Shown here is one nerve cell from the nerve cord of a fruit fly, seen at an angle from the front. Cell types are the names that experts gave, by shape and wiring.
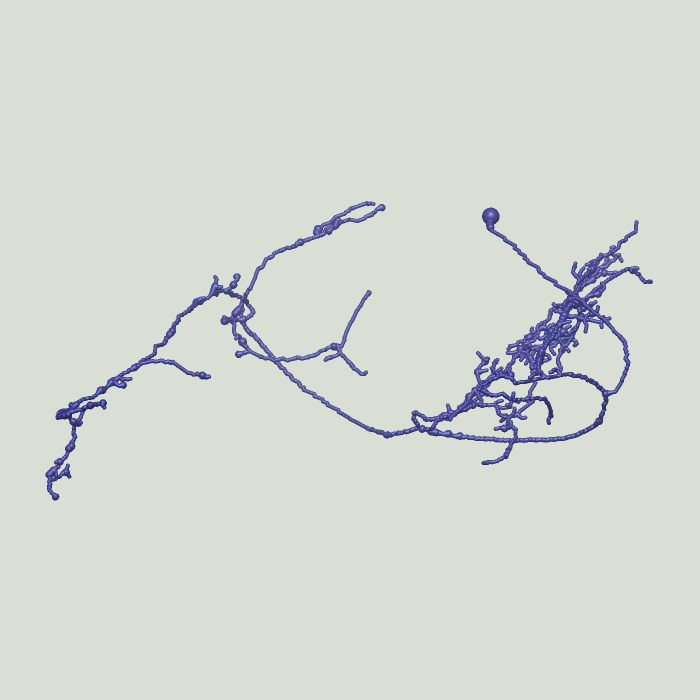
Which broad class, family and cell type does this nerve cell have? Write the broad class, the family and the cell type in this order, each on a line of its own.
nerve-cord intrinsic neuron
hemilineage 19B
IN19B087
